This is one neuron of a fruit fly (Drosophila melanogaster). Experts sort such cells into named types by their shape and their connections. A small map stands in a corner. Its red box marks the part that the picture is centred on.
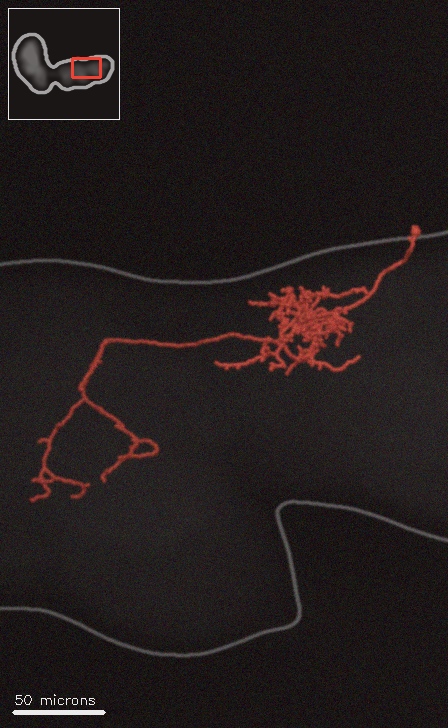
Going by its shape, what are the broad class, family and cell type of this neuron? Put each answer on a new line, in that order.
nerve-cord intrinsic neuron
hemilineage 18B
IN18B043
